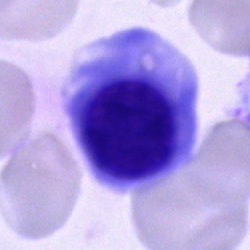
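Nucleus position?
Lower part of the cell, more cytoplasm above.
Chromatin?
Dark, dense.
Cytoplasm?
Deep blue, with a small pale round spot above the nucleus.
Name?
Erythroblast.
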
